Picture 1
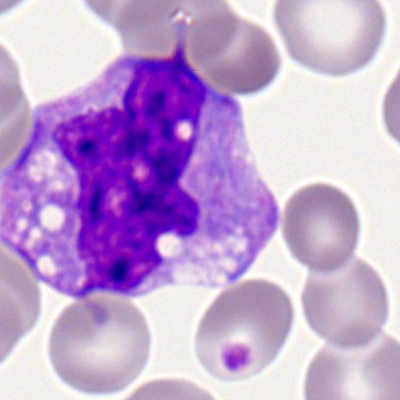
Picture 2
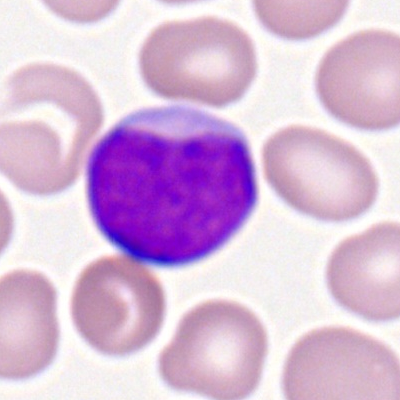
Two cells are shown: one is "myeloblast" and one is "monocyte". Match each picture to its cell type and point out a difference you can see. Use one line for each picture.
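Picture 1 shows a monocyte: Many clear, round vacuoles dot the cytoplasm.
Picture 2 shows a myeloblast: No vacuoles are seen in the cytoplasm.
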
